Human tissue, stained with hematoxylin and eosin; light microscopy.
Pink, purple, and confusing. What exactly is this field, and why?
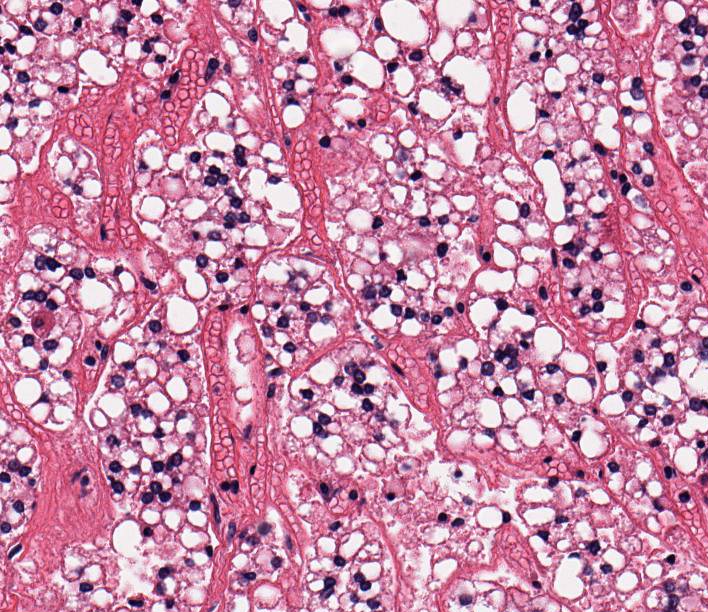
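That's zona fasciculata of the adrenal gland. Most cells have cytoplasm full of clear round vacuoles of varying size.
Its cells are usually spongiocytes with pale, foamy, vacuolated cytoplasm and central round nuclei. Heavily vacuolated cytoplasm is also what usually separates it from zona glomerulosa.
Nuclei are small, round, dark and fairly uniform; scant thin eosinophilic strands separate the nests.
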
